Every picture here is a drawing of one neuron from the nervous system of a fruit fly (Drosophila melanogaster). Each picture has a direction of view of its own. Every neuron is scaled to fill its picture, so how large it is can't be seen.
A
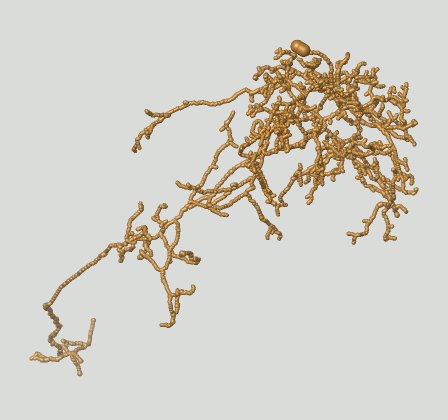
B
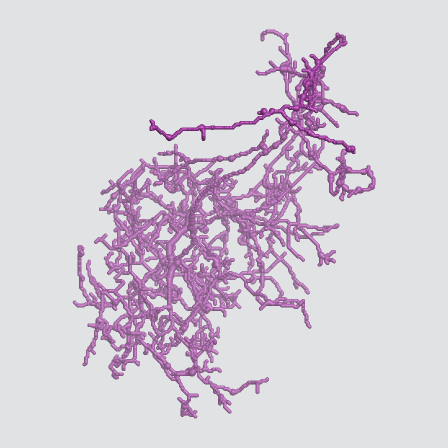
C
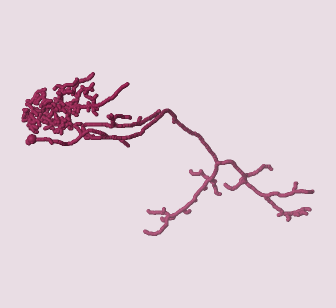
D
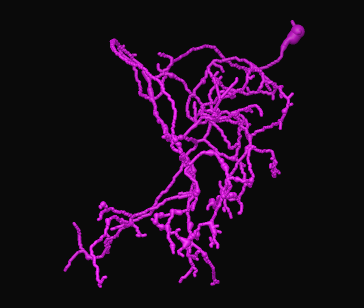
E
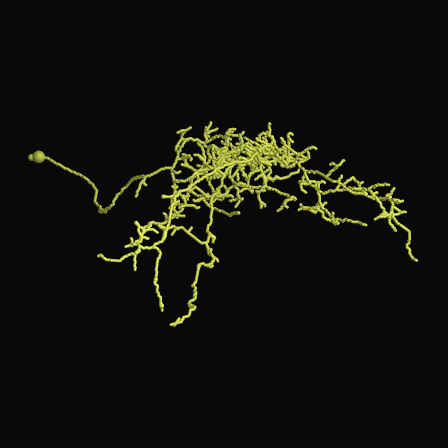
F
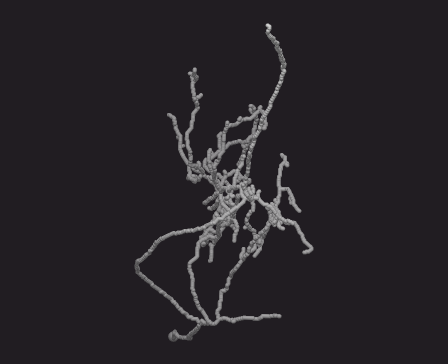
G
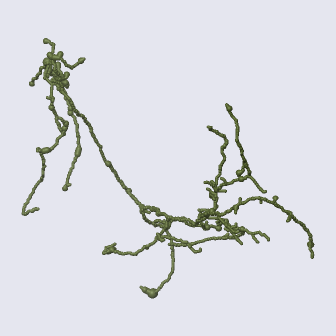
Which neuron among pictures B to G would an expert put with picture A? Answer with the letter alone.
B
